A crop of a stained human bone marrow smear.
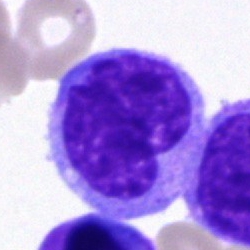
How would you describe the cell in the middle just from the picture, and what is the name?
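Seen in this cell: a roughly round outline and a nucleus that fills most of it. An indentation on the right side of the nucleus gives it a kidney-like shape. The rim of cytoplasm is widest at the lower right. The cell is a monocyte.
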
